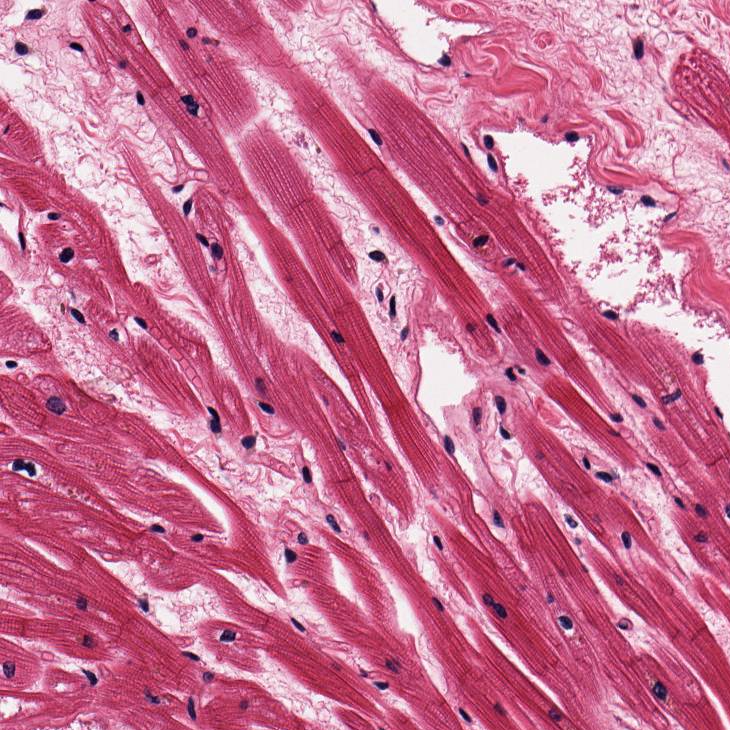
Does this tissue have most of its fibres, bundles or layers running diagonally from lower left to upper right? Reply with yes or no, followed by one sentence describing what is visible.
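No. Muscle fibres run diagonally across the field from upper left to lower right.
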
